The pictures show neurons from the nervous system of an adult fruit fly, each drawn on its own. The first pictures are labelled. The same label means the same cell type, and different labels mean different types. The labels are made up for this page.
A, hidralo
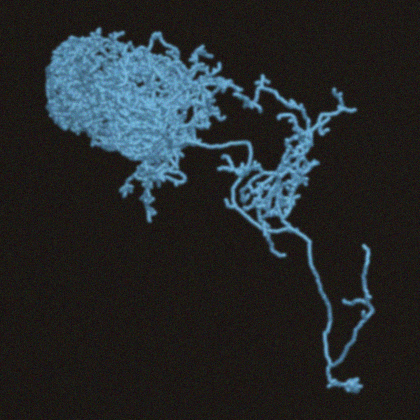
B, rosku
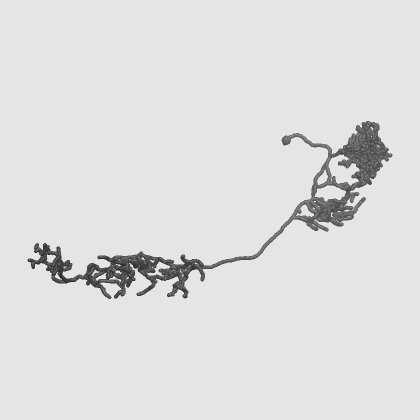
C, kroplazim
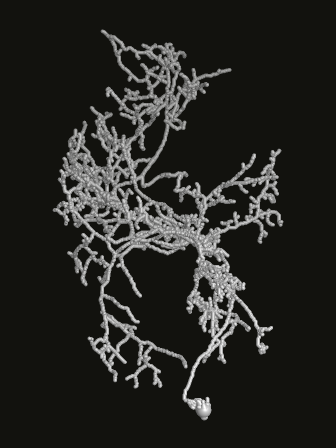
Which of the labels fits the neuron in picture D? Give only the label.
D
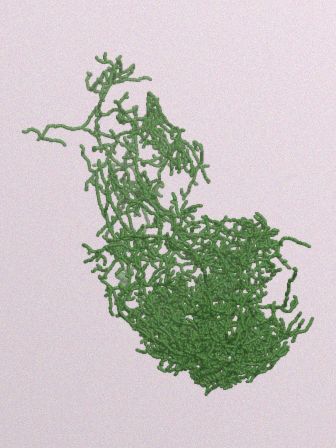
hidralo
